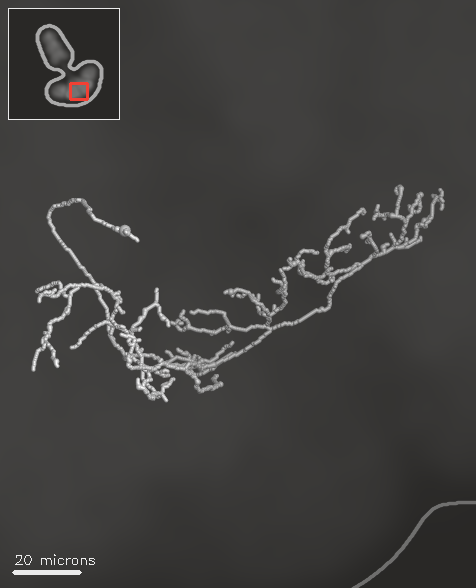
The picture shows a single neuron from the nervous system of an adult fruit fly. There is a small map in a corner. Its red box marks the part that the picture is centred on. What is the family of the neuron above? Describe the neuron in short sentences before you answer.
It is in the brain and does not reach the nerve cord. From left to right in the picture it spans about 130 microns. Dozens of branch ends can be seen. This is a central-brain intrinsic neuron. Its family is hemilineage SIPp1.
